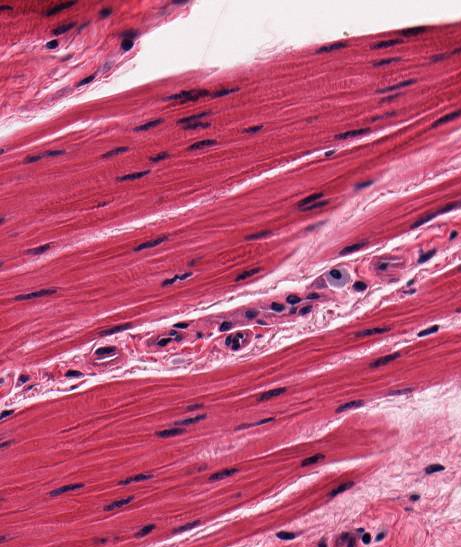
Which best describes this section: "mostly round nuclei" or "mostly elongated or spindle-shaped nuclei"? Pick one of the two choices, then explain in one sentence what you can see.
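Mostly elongated or spindle-shaped nuclei. The muscle nuclei are elongated and dark and lie with their long axis along the length of the fibres.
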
